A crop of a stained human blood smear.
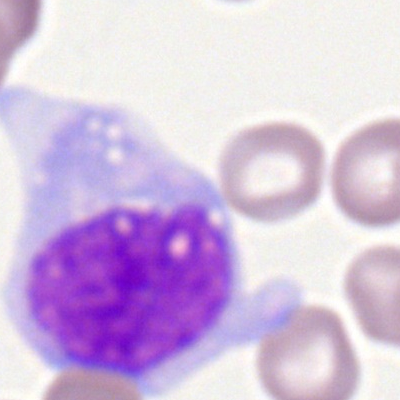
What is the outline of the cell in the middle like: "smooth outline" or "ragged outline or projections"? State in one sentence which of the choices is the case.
This cell has a rough outline rather than a smooth one.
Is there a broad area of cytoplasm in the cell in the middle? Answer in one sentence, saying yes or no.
Yes, the cell's cytoplasm around the nucleus is ample.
